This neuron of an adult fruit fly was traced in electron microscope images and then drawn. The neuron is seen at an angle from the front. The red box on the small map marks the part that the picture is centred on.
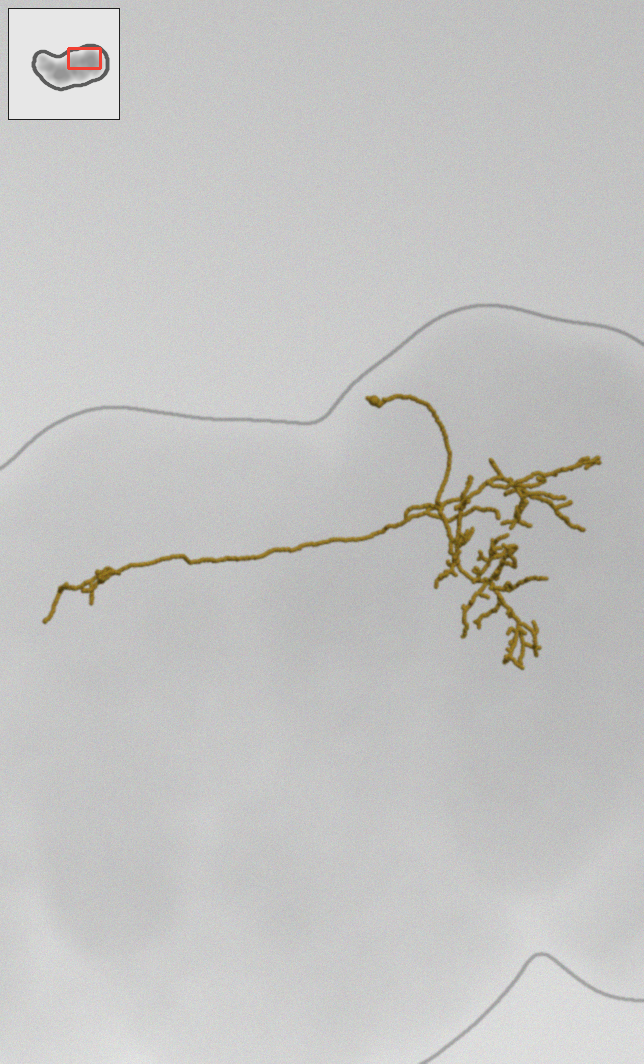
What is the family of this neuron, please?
hemilineage SMPp&v1_posterior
